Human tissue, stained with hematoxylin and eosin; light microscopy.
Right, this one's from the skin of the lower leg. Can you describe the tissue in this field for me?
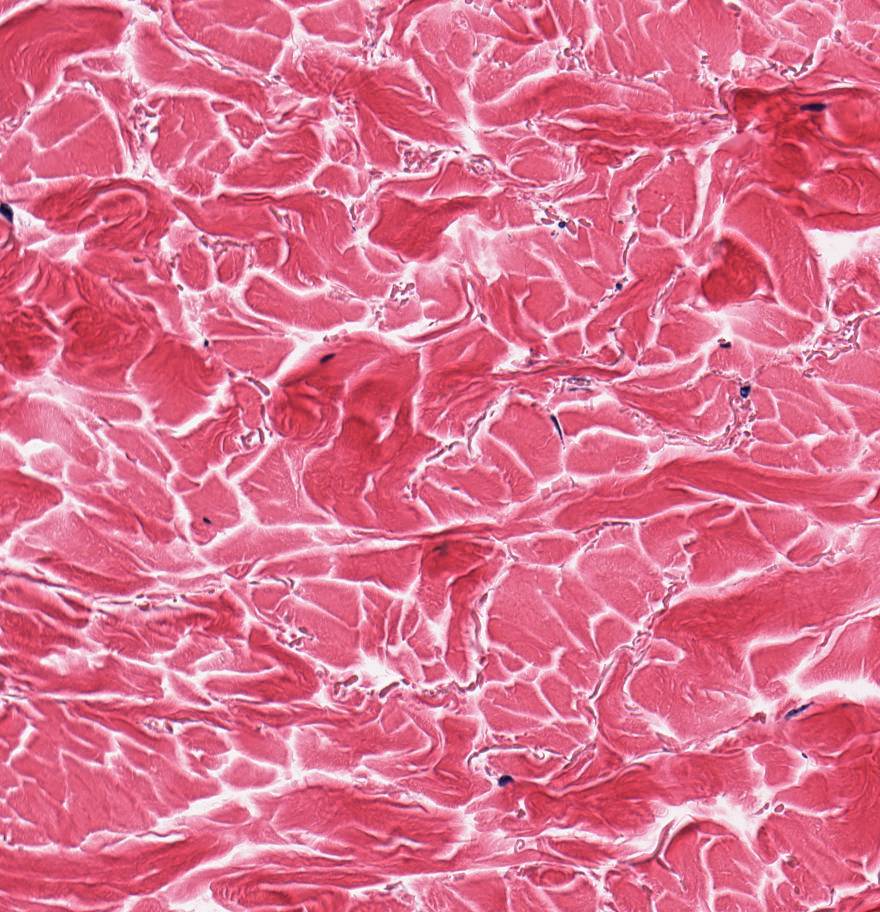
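Densely packed eosinophilic collagen bundles fill the entire field, cut in many different directions. Between the bundles, nuclei are very sparse and lie singly, far apart from one another. These few nuclei are small, dark and elongated. Fat cells are absent from the field.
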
